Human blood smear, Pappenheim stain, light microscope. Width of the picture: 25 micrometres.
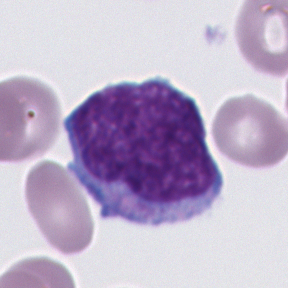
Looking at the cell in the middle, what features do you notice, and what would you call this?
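This one's outline is irregular, with angular corners instead of a smooth round edge. It measures about 15 by 13 micrometres. The nucleus is one unlobed mass filling about 70% of the cell's area. Most of the pale blue cytoplasm sits below it, as a band along the lower edge. It's an atypical promyelocyte.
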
